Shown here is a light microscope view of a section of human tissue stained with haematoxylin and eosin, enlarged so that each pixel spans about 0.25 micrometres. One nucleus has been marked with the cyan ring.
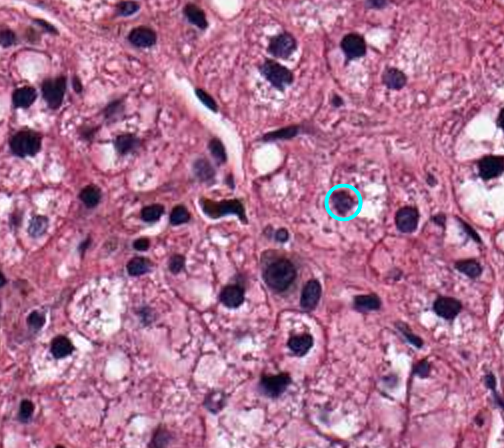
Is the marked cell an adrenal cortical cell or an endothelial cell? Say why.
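Adrenal cortical cell. The nucleus is dark and densely stained, with a slightly irregular rather than smoothly round outline. Clear, unstained vacuoles lie directly against one side of the nucleus. The surrounding cytoplasm is pale pink and finely bubbly, with many small clear spaces.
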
